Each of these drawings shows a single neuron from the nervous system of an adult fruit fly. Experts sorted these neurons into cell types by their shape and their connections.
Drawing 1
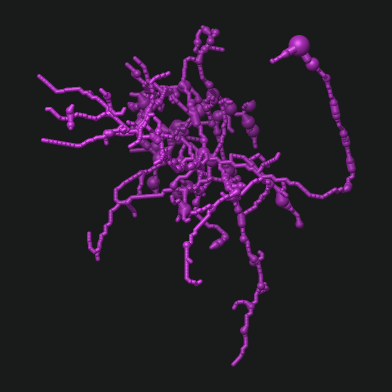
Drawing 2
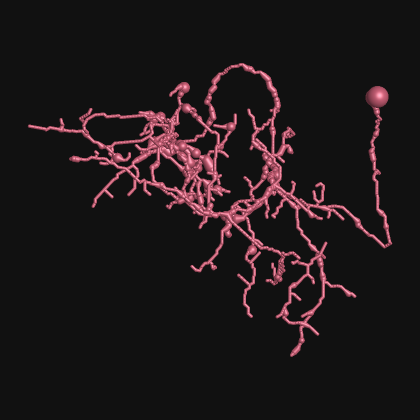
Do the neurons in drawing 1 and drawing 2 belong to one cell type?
yes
